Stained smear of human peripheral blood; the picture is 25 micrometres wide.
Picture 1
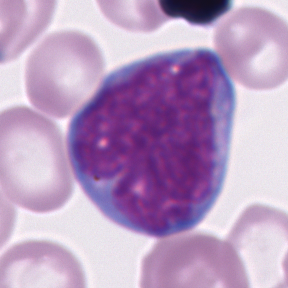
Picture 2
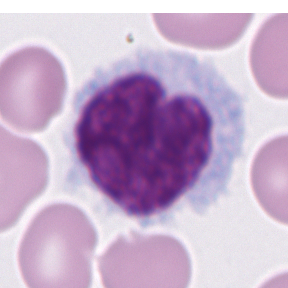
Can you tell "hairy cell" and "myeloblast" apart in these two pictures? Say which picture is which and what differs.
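Picture 1 shows a myeloblast, and picture 2 shows a hairy cell. The first difference lies at the cell edge: the myeloblast has a somewhat angular outline with no projections on its surface, while the outer edge of the hairy cell is ragged and fuzzy.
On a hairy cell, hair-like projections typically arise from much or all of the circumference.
The nuclei differ as well: in the myeloblast, which measures about 17 by 15 micrometres, the nucleus is a single unlobed mass filling about 80% of the cell's area, whereas the hairy cell's nucleus, about 12 micrometres across, is indented by a single notch on its upper edge.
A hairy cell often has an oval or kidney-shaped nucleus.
In the hairy cell, the chromatin is dark purple with scattered paler patches, no nucleolus can be seen, and the cytoplasm is pale greyish blue. The myeloblast's cytoplasm contains neither granules nor vacuoles.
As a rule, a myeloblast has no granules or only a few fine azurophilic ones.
A small dark speck lies just above the hairy cell.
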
